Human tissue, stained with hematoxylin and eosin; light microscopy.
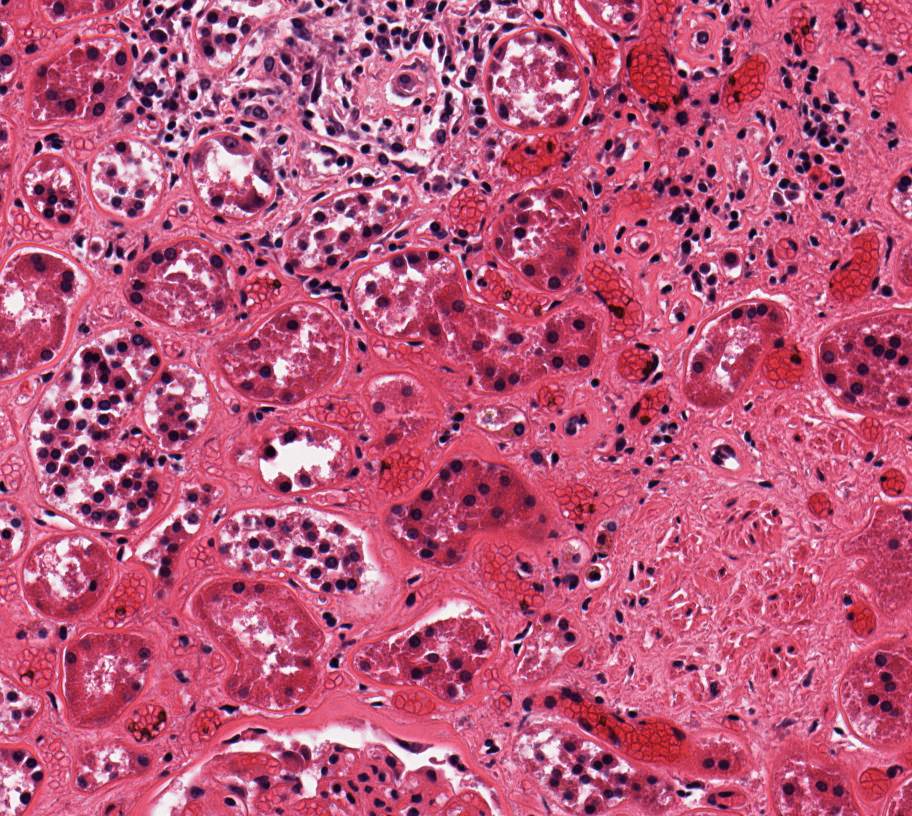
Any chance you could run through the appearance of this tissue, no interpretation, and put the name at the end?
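Closely packed round to oval tubules in cross-section fill most of the left and centre. Lining cells: abundant granular pink cytoplasm, round dark nuclei. Top centre: small round dark lymphocyte nuclei gathered in stroma between tubules. Lower right: patch of loose pale pink fibrous stroma, few tubules. Renal cortex.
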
